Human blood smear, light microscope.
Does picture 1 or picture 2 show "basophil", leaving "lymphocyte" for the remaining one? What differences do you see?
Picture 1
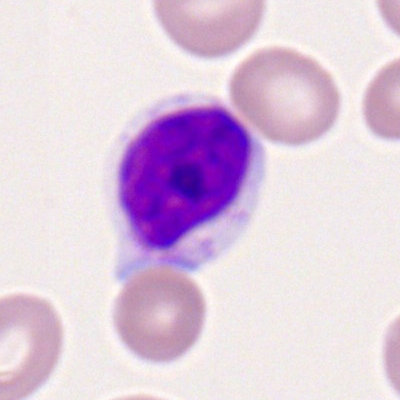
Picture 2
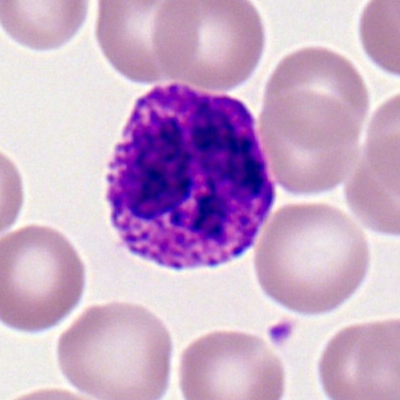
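In this pair the lymphocyte is picture 1 and the basophil is picture 2. First the nucleus: the lymphocyte's has one dark round spot near its centre, while the basophil's dark purple nucleus appears divided into lobes.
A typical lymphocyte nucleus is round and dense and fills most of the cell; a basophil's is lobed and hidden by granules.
The lymphocyte's cytoplasm is pale greyish blue, its rim wider along the bottom than the top, tapering at the lower left into a short pointed projection. A few fine, faint purplish granules sit at its lower right. In the basophil, the granules in the lower part look lighter magenta than those over the nucleus, and little granule-free cytoplasm is visible.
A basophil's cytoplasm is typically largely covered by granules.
Red cells touch the lymphocyte at its upper right and bottom, and one presses against the basophil's right edge.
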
